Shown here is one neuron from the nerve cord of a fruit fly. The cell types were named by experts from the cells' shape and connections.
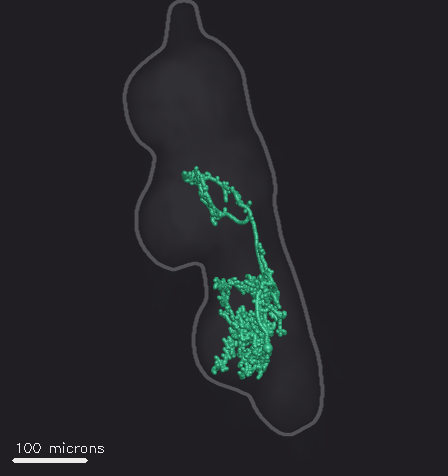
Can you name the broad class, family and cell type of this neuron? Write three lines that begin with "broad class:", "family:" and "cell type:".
broad class: nerve-cord intrinsic neuron
family: hemilineage 02A
cell type: IN02A004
